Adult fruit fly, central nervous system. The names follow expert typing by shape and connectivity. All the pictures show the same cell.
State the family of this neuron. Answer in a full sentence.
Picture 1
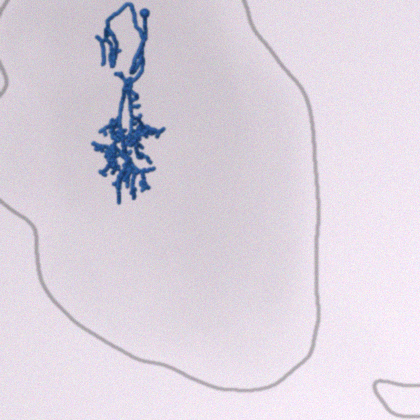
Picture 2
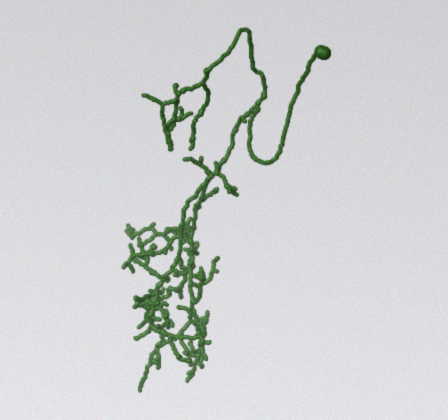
The family is hemilineage LHl1.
